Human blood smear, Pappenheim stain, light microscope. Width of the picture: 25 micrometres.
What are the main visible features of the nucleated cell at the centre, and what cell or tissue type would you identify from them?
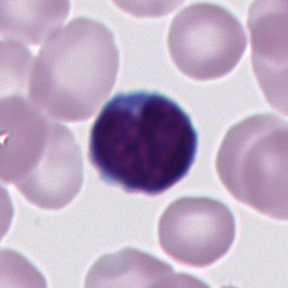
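The outline here is round, and the cell measures about 10 micrometres across. Nearly the whole of it is taken up by the nucleus. A narrow cleft runs into that nucleus from its top edge, I notice, and the chromatin is dense and dark purple. This is a typical lymphocyte.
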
